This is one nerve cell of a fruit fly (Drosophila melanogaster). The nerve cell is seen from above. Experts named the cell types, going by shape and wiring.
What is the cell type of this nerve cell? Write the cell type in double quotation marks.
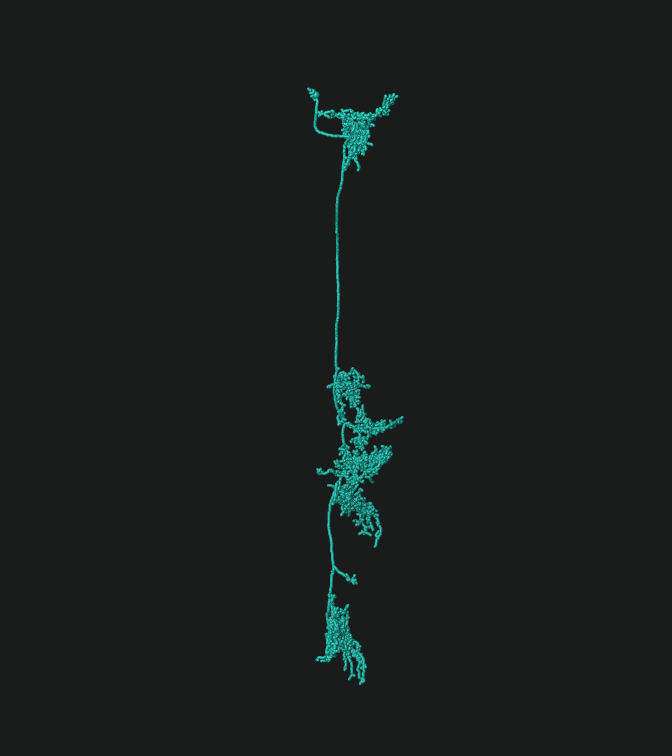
"DNge104"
